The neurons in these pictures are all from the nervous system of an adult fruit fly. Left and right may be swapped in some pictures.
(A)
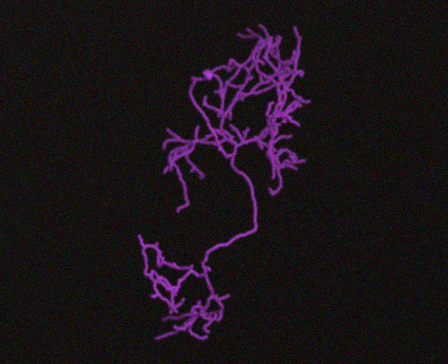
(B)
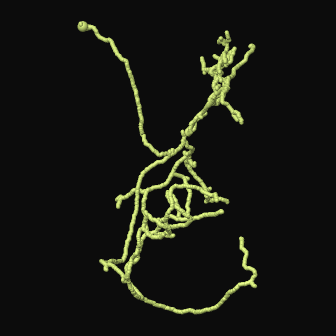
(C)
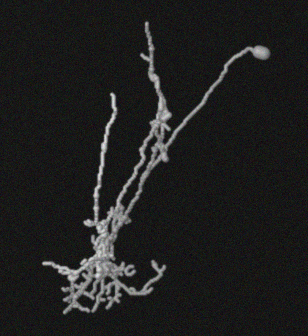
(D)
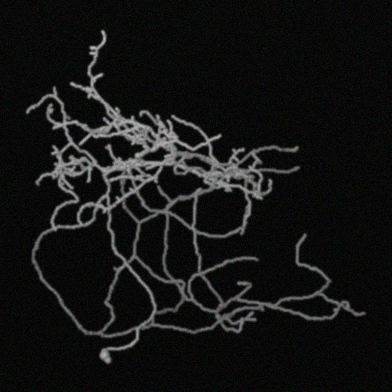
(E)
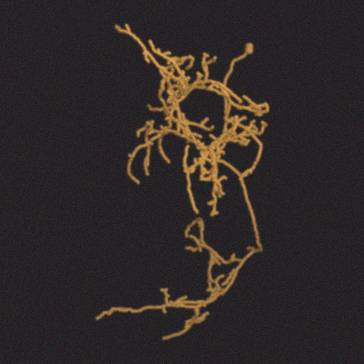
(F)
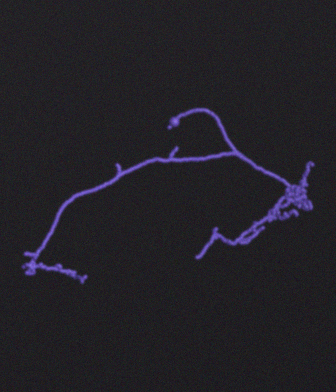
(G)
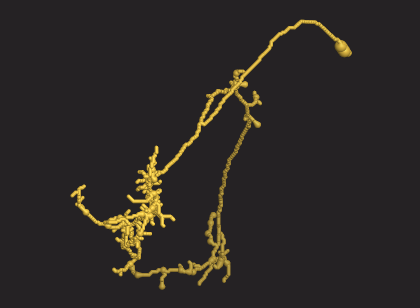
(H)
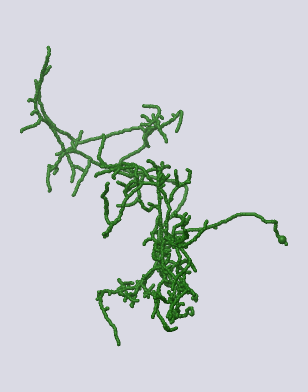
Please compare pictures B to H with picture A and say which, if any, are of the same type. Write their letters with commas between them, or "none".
B, D, E, H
